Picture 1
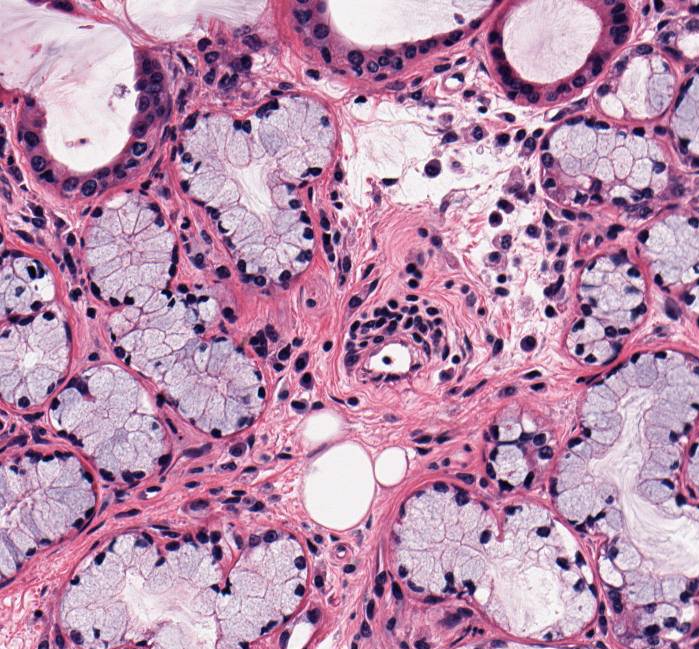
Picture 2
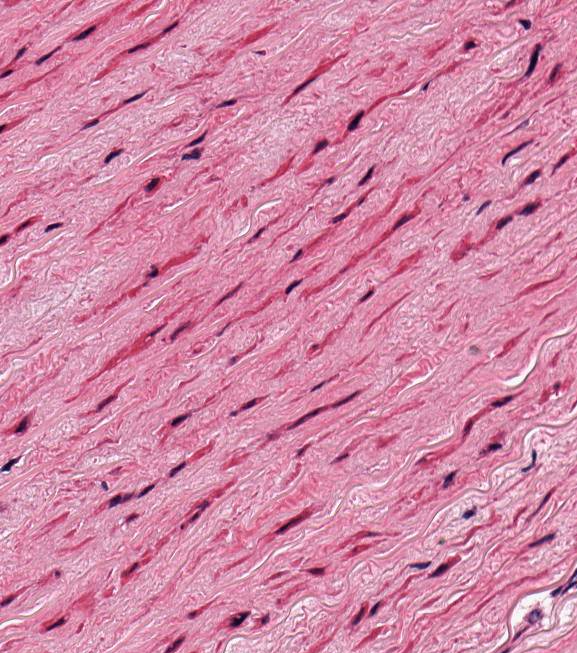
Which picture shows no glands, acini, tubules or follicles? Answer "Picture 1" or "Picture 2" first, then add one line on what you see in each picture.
Picture 2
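What picture 1 shows: Most of the field is filled with rounded clusters of mucous acini separated by bands of pink fibrous stroma.
What picture 2 shows: No epithelium, glands or fat cells are present anywhere in the field.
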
